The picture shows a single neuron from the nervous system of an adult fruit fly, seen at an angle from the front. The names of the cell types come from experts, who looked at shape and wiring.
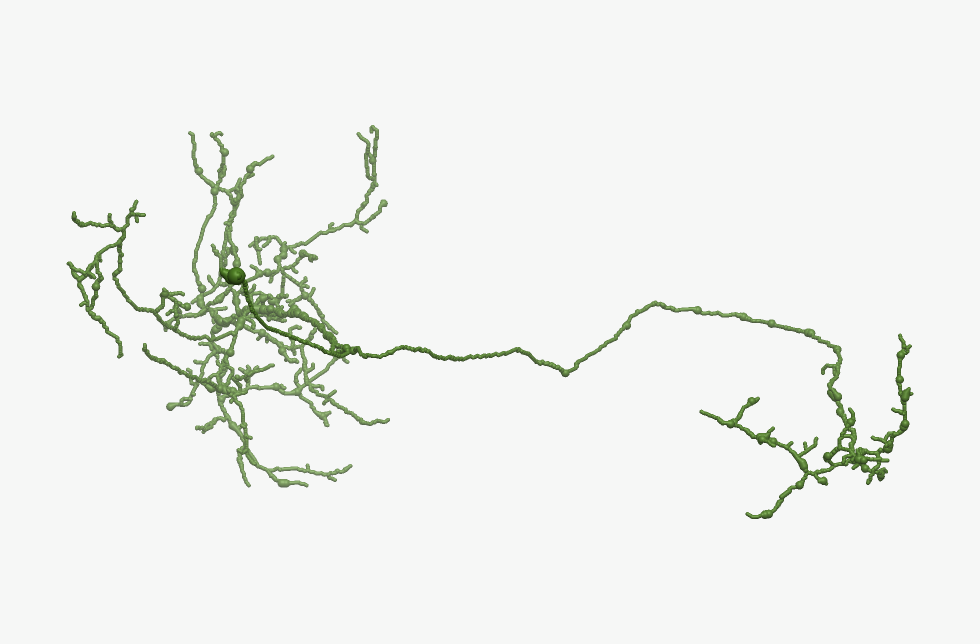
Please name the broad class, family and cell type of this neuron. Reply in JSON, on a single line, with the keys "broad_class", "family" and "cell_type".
{"broad_class": "central-brain intrinsic neuron", "family": "hemilineage WEDd2", "cell_type": "WED079"}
